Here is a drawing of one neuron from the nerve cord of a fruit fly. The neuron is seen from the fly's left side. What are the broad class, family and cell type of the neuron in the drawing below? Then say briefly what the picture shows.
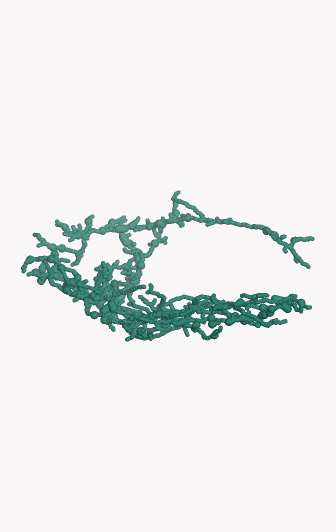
Its broad class is nerve-cord intrinsic neuron. Its family is hemilineage 01B. Its cell type is IN01B021. The drawing shows no cell body. The picture shows dozens of branch ends.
